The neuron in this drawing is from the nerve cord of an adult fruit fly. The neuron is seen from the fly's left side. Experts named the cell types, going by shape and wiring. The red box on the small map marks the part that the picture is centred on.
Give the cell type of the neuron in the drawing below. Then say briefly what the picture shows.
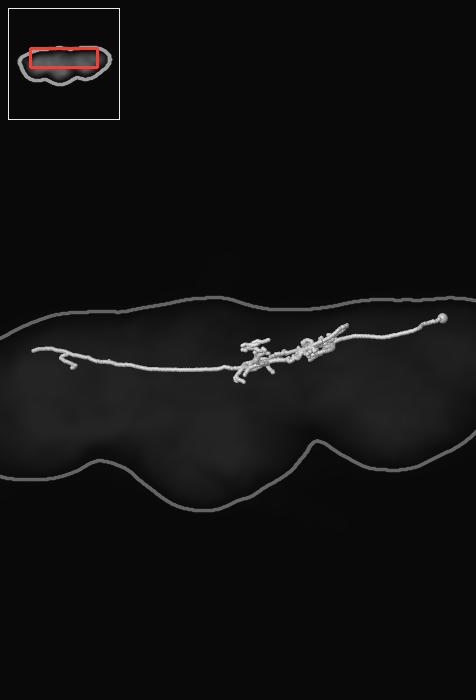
The cell type is IN06A104. It is a nerve-cord intrinsic neuron. As drawn here it is more than twice as wide as it is tall.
